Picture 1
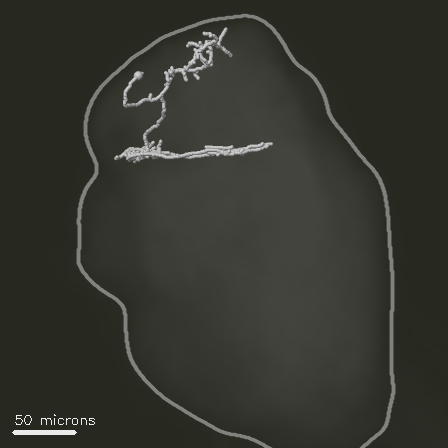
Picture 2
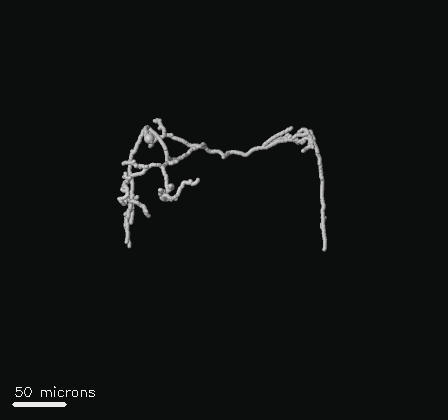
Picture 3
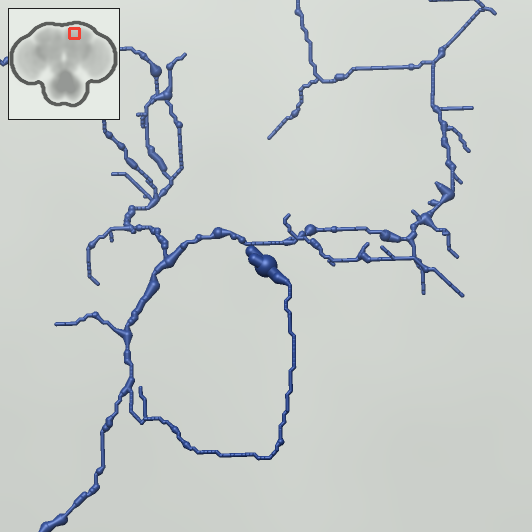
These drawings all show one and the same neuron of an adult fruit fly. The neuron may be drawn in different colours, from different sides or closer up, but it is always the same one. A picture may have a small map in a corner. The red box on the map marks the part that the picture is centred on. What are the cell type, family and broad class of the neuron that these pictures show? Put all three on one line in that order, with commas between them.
PAM09, class DAN, central-brain intrinsic neuron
